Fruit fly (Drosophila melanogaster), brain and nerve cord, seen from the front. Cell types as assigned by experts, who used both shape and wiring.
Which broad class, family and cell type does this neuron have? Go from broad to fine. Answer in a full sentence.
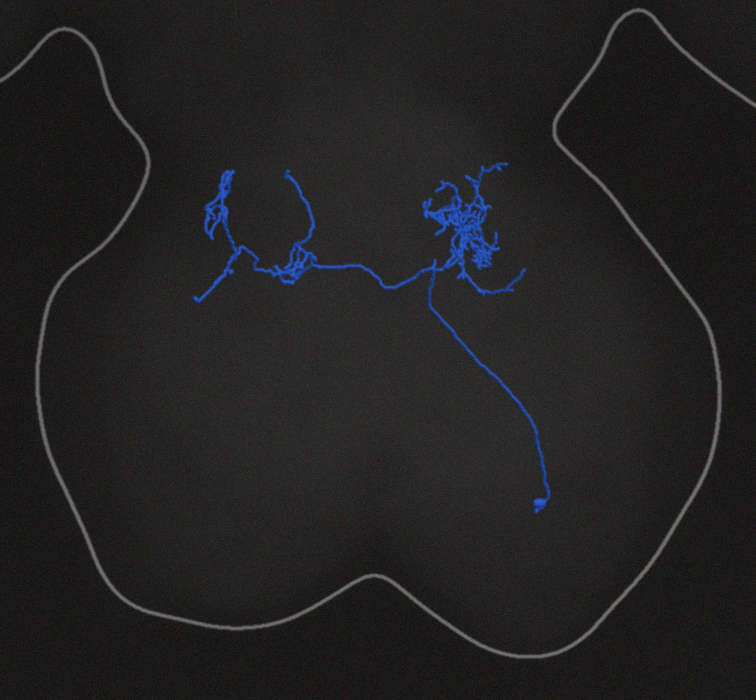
A nerve-cord intrinsic neuron of hemilineage 07B, type IN07B083_c.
